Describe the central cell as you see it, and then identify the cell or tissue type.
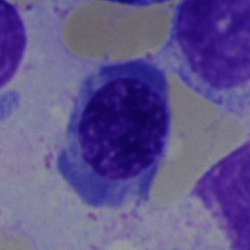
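The outline strikes me first: irregular and angular rather than round. The nucleus sits off-centre toward the right, and the cytoplasm is wider on its left and lower side than on the right. I find no granules in it. This is an erythroblast.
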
